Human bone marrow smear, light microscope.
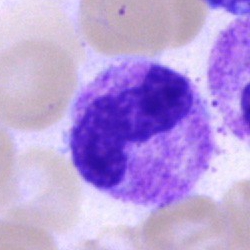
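Band neutrophil in a stained human bone marrow smear. The outline is round. The nucleus, placed toward the upper left of the cell, is indented like a kidney bean with its notch facing the lower right; its chromatin is dark purple and coarsely clumped.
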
